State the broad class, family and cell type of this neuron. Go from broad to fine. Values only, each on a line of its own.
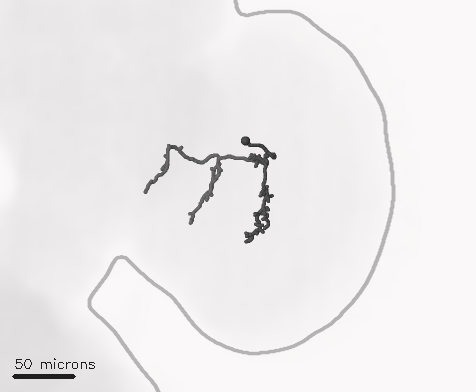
optic-lobe intrinsic neuron
TmY
TmY9a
